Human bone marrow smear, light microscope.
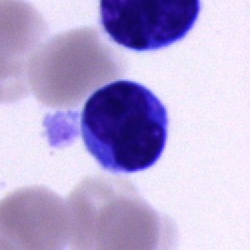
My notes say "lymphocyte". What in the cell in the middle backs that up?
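Fits lymphocyte: round, smooth outline. Chromatin dense, dark purple. Cytoplasm only a scant rim around the nucleus, widest as a crescent at lower left.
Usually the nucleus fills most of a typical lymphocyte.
The scant cytoplasmic rim agrees with that.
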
